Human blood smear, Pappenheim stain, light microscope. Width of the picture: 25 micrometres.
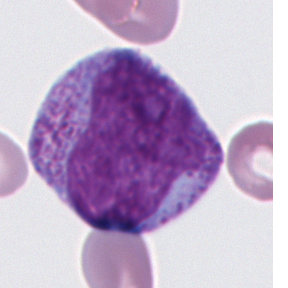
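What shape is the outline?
Angular, roughly a diamond, with four rounded corners.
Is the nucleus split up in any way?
No, it isn't divided into lobes or segments.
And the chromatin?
Finely stippled, without coarse dark clumps.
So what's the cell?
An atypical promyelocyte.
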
